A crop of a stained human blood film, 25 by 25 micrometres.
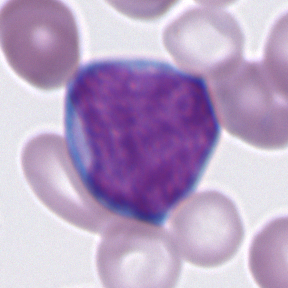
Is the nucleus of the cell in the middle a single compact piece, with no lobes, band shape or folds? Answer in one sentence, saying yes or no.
Yes, what the cell has is a single compact round, oval or kidney-shaped nucleus.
